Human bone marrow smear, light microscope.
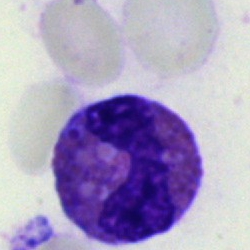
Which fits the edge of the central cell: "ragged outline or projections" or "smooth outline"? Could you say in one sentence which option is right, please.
Neither ragged parts nor projections, blebs or tags mark the edge of the cell.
